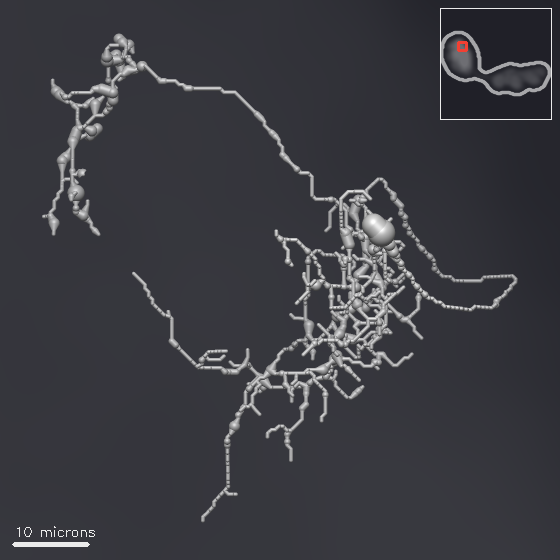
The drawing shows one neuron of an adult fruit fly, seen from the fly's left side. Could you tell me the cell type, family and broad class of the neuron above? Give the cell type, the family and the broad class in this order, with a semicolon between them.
LHPV4a5; hemilineage LHp1; central-brain intrinsic neuron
